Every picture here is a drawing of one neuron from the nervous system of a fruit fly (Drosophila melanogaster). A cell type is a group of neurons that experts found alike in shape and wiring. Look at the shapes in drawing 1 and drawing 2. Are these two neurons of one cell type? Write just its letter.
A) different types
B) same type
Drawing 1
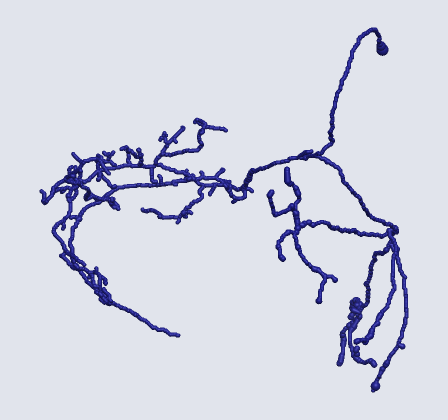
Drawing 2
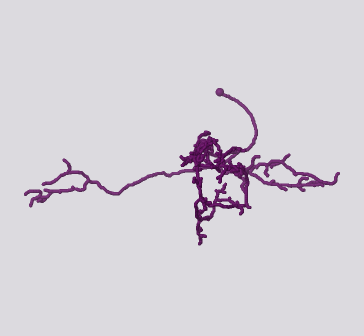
A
